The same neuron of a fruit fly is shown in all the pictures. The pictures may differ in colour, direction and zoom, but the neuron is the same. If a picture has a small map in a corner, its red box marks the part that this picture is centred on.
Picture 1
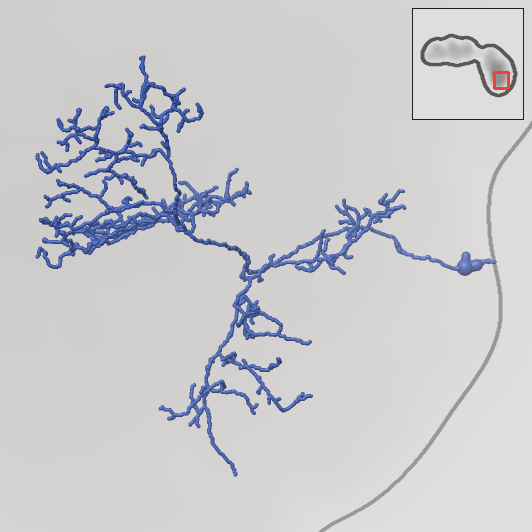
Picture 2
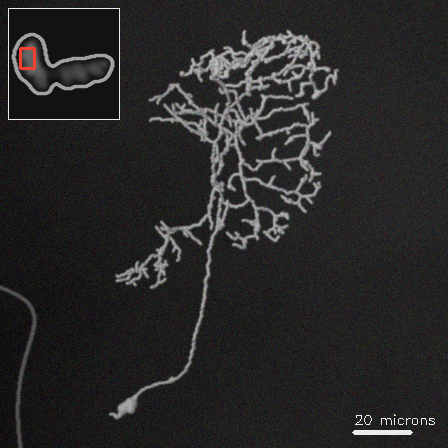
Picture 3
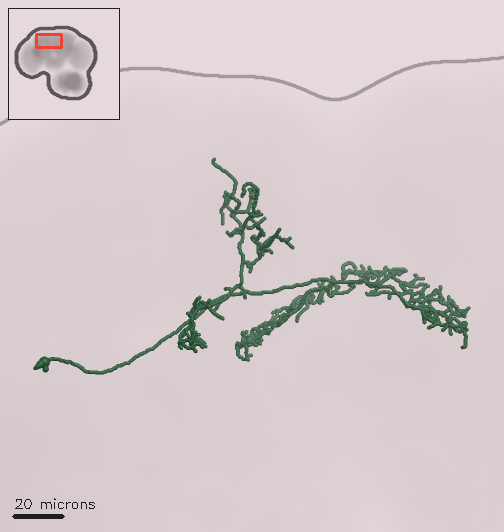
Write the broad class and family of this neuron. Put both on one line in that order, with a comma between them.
central-brain intrinsic neuron, hemilineage AOTUv4_ventral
